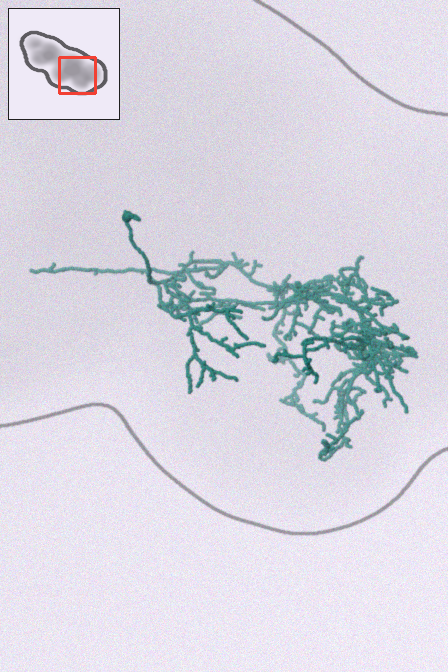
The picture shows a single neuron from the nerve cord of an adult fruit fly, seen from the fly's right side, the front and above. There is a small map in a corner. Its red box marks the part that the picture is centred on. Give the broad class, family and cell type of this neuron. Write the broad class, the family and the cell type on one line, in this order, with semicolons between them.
nerve-cord intrinsic neuron; hemilineage 11A; IN11A007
